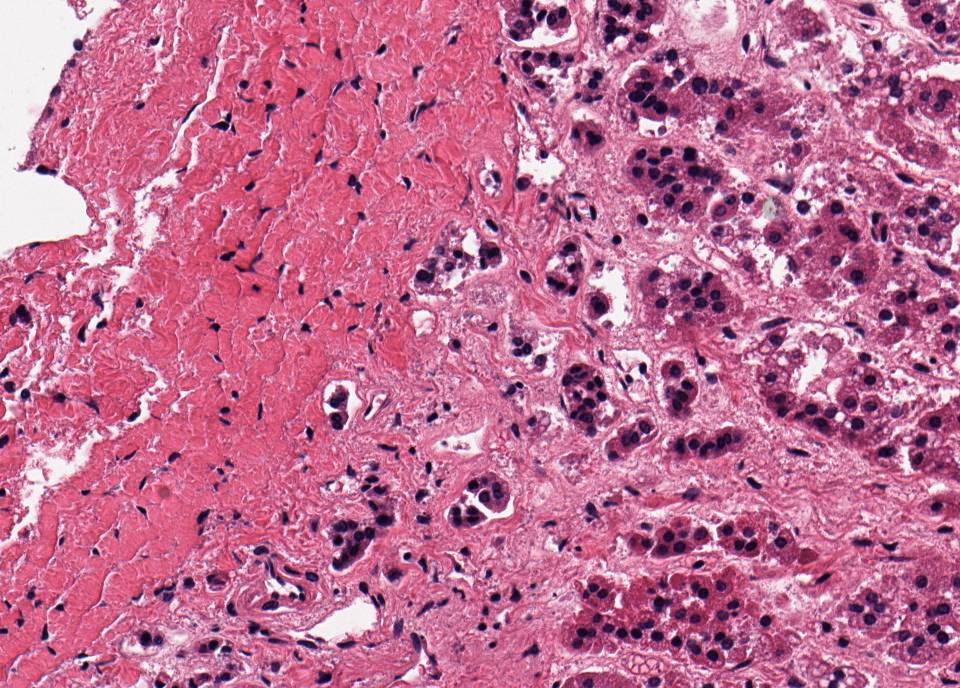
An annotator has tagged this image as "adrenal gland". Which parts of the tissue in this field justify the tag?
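The tissue here is adrenal gland. Checking the left side first: dense pink fibrous tissue fills it, made of wavy collagen bundles with scattered thin, spindle-shaped dark nuclei.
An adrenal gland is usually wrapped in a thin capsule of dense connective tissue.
The fibrous tissue on the left agrees with such a capsule. Next, the right side: nests of cells with round, fairly uniform, darkly stained nuclei and granular pink cytoplasm, some holding small clear vacuoles.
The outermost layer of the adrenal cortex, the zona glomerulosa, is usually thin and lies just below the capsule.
These nests sit beside the fibrous tissue, which fits that order.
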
